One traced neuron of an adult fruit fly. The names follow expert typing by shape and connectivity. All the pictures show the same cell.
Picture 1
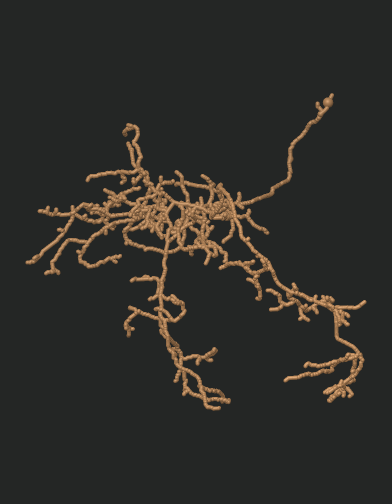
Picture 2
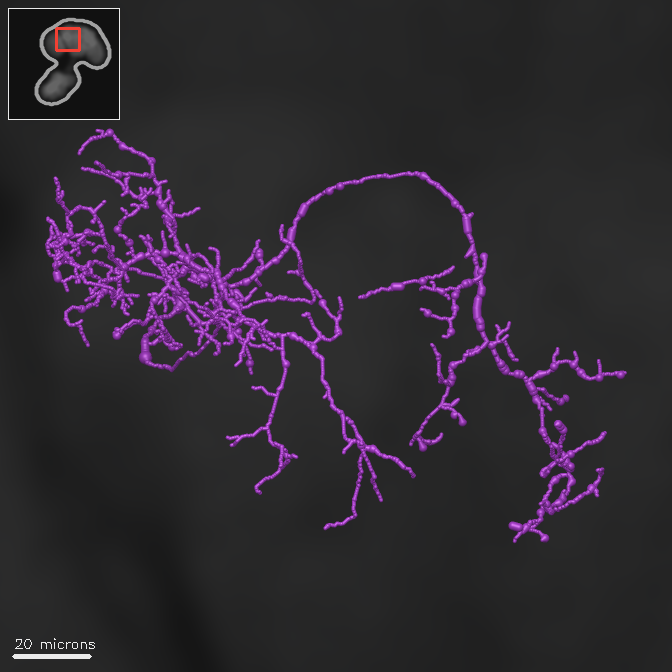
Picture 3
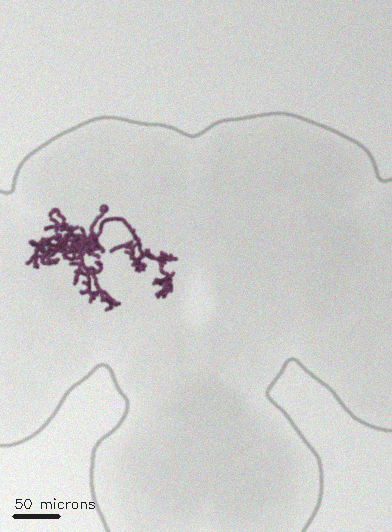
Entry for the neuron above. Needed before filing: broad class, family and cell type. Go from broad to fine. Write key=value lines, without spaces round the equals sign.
broad_class=central-brain intrinsic neuron
family=hemilineage DL1_ventral
cell_type=PVLP214m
